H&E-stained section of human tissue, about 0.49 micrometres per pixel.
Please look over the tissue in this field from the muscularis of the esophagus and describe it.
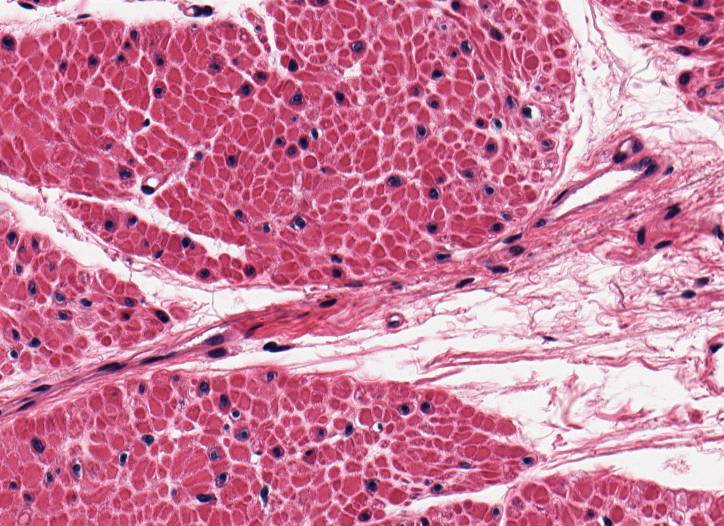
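You've got several large bundles of muscle cells cut in cross-section, separated by connective tissue septa. Where a cell profile has a nucleus, it's round, dark and central, and some of those sit in a small clear halo in the pink cytoplasm. The septal tissue is loose, pale and wavy, with scattered elongated spindle-shaped nuclei lying along its length.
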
